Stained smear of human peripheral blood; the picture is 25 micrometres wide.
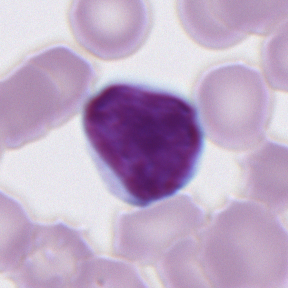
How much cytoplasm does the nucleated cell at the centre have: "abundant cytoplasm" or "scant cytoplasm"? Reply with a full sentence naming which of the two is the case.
What cytoplasm the cell has forms just a narrow rim.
